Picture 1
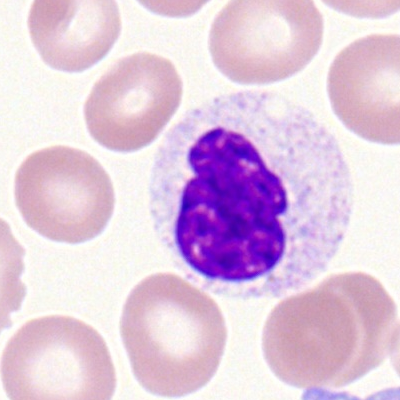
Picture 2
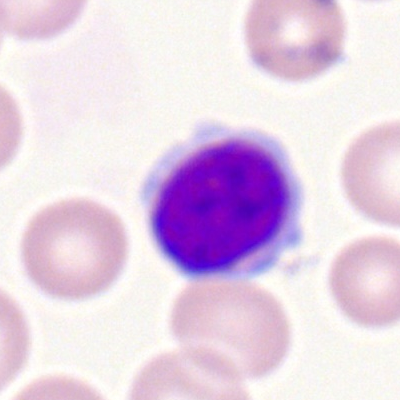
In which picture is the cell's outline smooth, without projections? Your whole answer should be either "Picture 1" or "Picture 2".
Picture 1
